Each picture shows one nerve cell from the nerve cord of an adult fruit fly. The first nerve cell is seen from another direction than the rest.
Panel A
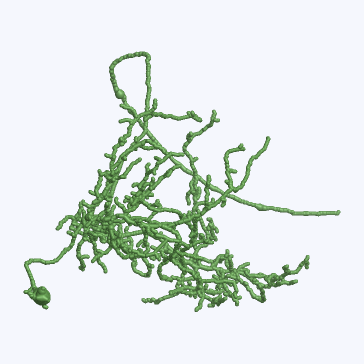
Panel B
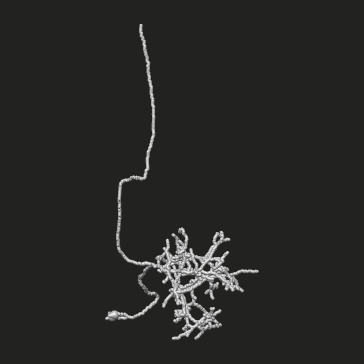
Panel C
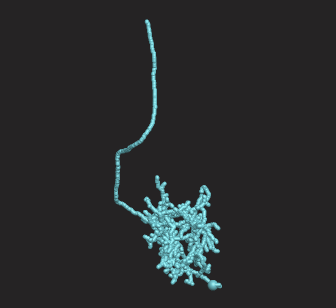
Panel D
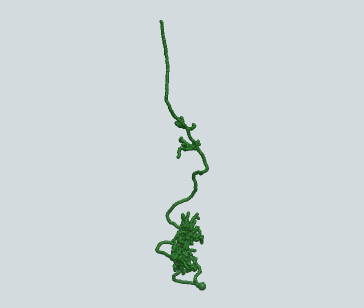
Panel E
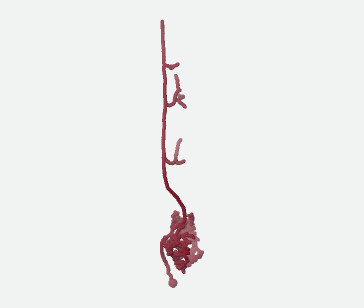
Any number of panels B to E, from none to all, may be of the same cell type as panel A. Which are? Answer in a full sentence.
Panel E is of the same cell type.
